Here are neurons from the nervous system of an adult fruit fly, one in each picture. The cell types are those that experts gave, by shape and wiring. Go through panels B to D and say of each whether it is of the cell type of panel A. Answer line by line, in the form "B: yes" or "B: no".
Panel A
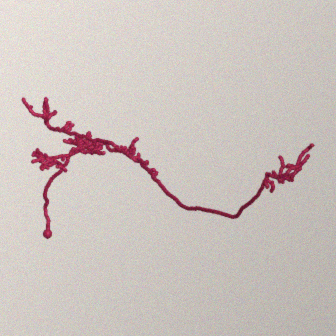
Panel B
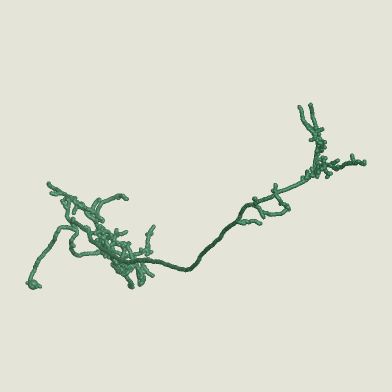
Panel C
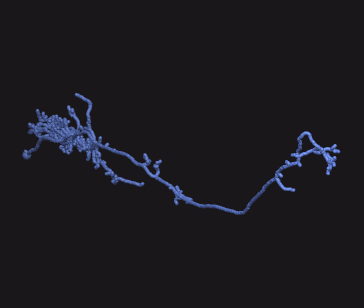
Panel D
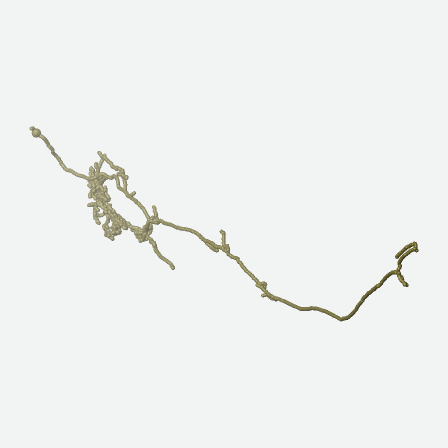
B: no
C: no
D: no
